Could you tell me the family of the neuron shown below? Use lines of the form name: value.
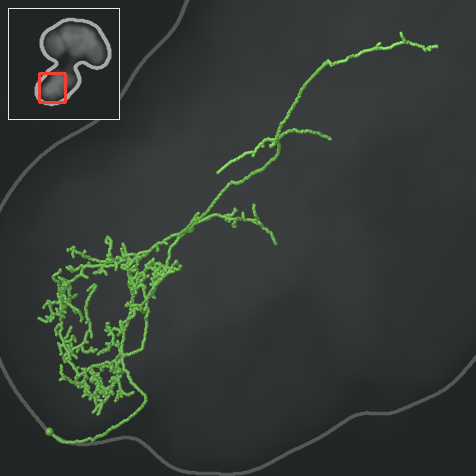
family: hemilineage 04A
